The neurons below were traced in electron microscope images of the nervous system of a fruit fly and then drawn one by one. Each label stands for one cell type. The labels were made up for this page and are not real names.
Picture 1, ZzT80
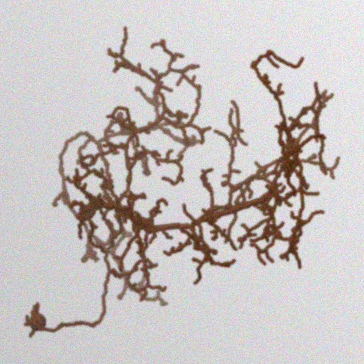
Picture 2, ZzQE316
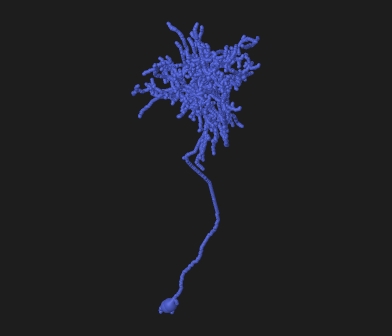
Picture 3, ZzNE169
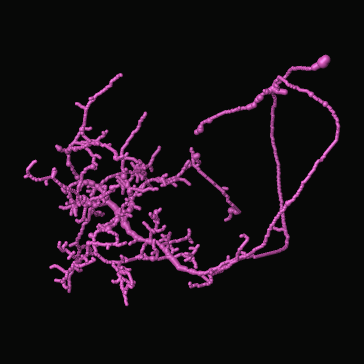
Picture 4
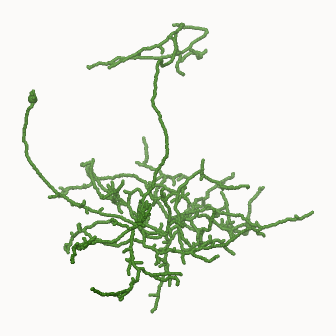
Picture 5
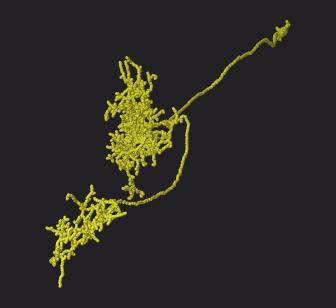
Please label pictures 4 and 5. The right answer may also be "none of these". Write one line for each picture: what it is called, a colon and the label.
4: none of these
5: ZzQE316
